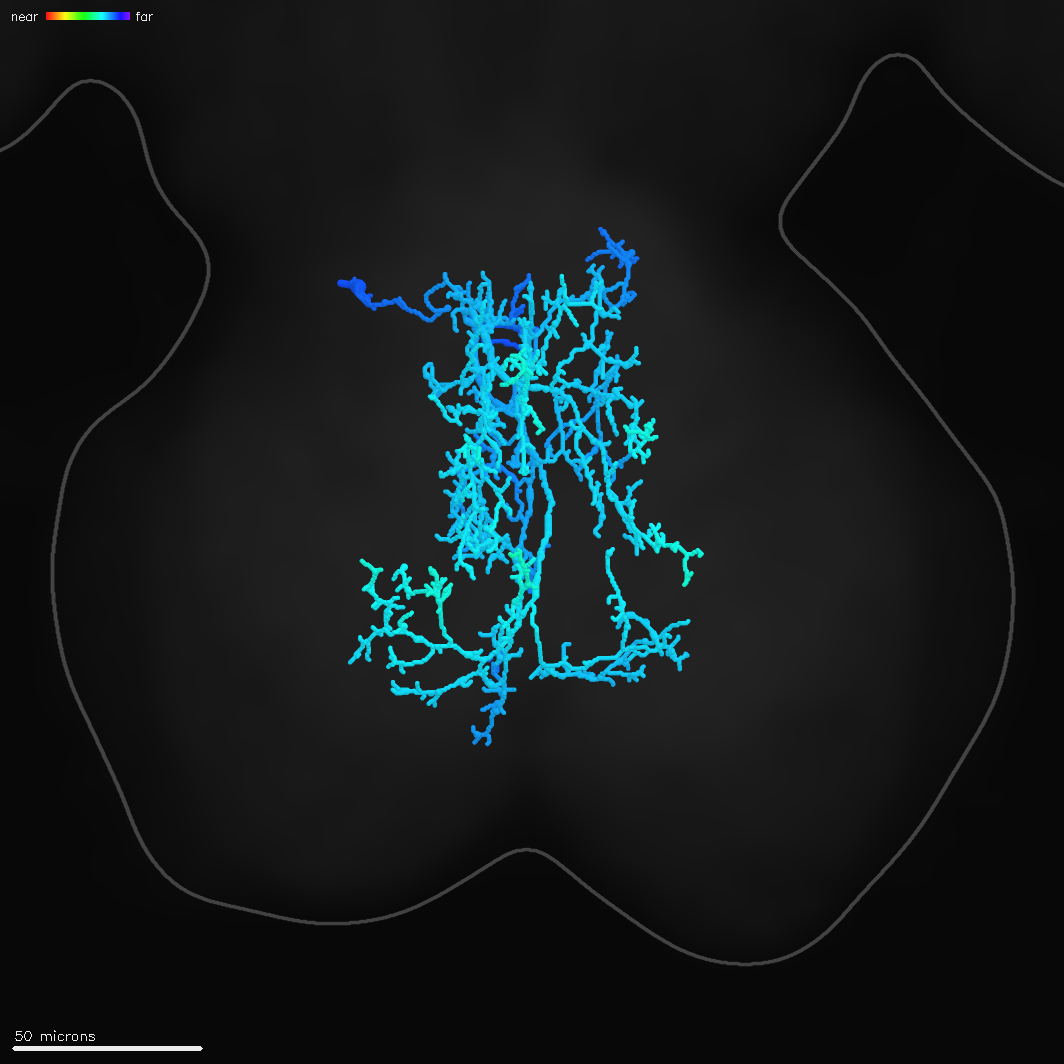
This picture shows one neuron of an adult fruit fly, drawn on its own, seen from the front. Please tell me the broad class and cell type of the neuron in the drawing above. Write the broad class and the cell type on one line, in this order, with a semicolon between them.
nerve-cord intrinsic neuron; INXXX253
